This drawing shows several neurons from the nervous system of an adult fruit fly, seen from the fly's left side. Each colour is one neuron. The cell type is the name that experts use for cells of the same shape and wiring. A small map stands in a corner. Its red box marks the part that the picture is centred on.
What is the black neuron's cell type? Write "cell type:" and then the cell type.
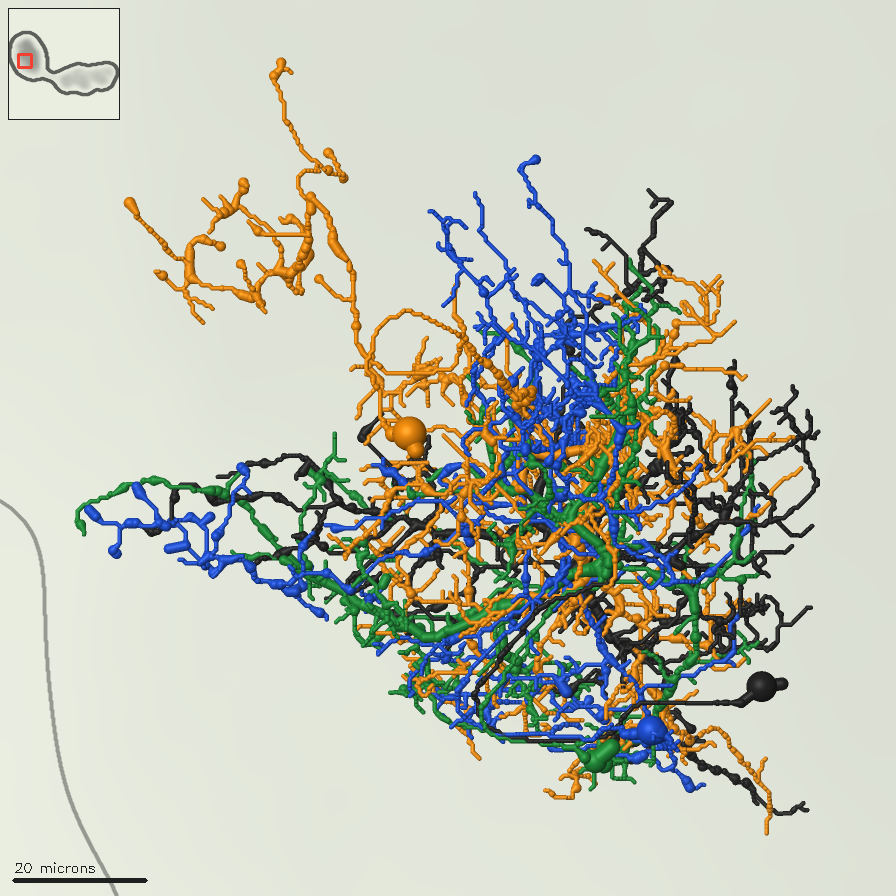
cell type: CB1948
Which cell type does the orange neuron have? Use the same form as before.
cell type: CB1557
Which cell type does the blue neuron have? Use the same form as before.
cell type: CB3552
